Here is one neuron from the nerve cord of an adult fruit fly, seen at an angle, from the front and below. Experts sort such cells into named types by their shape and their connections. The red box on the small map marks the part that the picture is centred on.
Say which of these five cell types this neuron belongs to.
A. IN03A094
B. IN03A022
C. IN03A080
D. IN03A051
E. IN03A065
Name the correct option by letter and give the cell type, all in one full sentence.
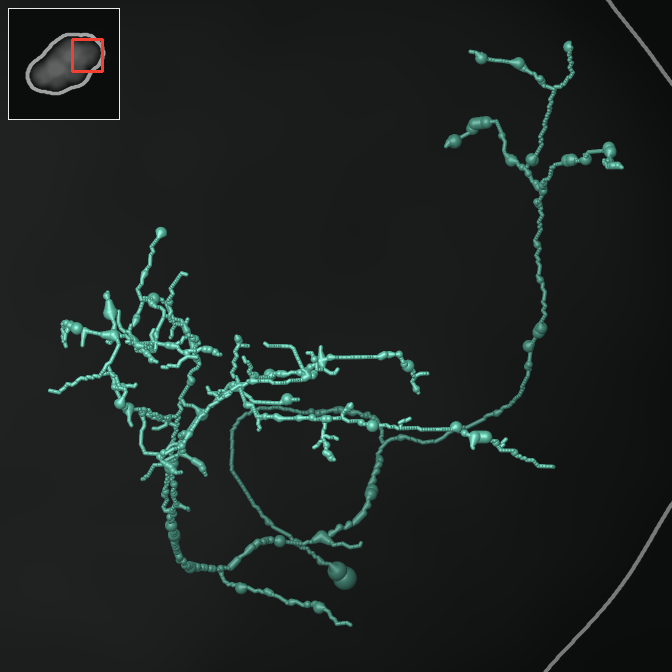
Being of cell type IN03A094, the neuron matches option A.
